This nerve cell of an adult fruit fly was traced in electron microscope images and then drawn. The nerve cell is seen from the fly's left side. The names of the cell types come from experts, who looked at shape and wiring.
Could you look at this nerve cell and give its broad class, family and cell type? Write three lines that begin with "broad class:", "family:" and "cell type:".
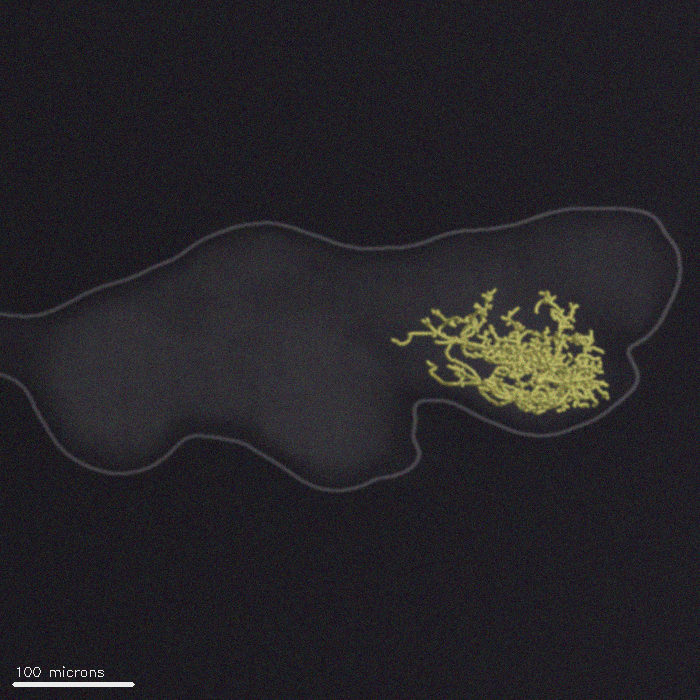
broad class: nerve-cord intrinsic neuron
family: hemilineage 17A
cell type: IN17A019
